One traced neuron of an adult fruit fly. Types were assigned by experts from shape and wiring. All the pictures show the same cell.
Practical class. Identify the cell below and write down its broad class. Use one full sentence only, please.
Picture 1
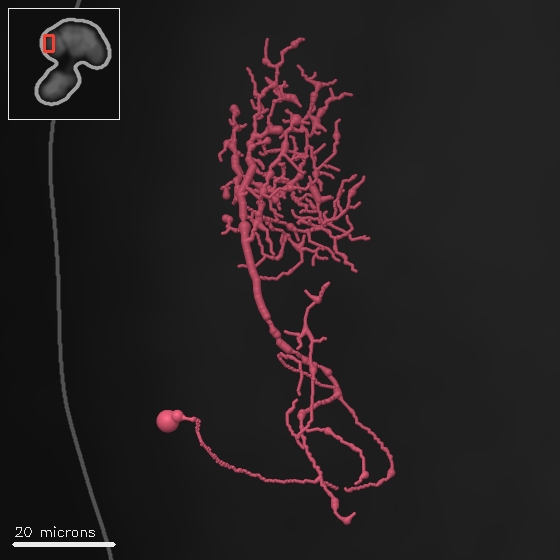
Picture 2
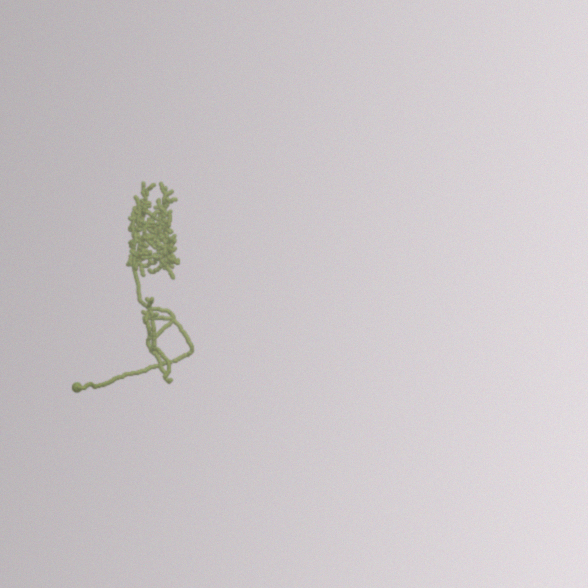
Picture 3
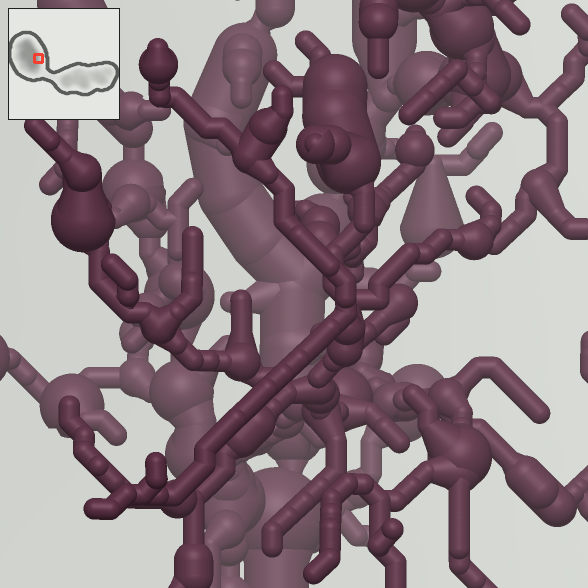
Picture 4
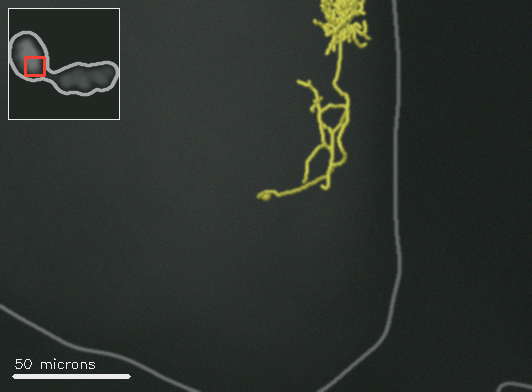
The neuron is counted in the broad class optic-lobe intrinsic neuron.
